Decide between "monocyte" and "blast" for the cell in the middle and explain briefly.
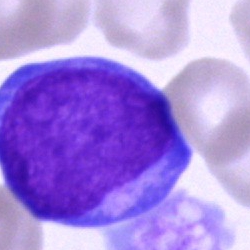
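I'd call it a blast. What decides it for me is the colour of the cytoplasm, which is deep blue rather than grey-blue.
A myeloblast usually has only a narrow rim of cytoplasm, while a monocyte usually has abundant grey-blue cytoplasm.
Here the cytoplasm forms a rim widest along the lower edge of the cell, with a paler crescent between the nucleus and that edge. The chromatin is finely granular and evenly spread, with no coarse dark clumps.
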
